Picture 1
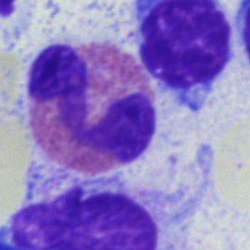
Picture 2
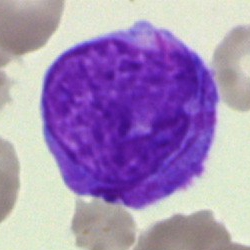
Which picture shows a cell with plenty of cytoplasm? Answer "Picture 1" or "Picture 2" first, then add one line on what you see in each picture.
Picture 1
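Picture 1: The cytoplasm is abundant and pink to orange-pink.
Picture 2: The cytoplasm is a scant thin rim of deep blue-violet.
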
